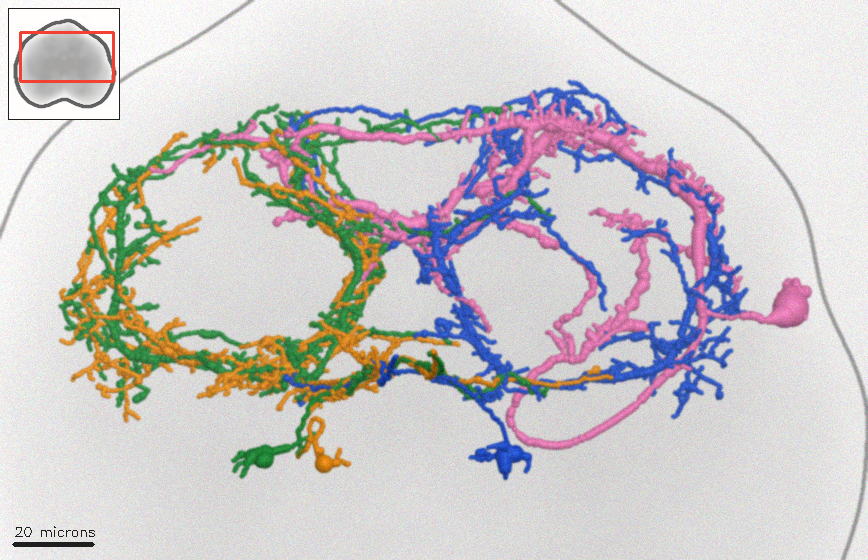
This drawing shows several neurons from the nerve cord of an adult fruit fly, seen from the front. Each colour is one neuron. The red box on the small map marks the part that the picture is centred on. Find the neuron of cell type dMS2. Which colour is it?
pink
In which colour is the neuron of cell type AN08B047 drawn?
green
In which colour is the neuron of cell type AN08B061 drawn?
orange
